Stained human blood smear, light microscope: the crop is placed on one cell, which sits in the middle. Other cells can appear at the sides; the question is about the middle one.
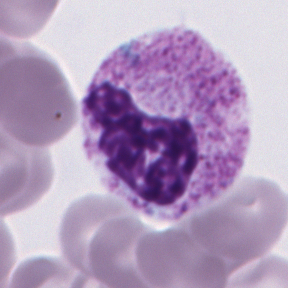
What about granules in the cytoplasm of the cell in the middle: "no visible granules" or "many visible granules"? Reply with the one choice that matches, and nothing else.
Many visible granules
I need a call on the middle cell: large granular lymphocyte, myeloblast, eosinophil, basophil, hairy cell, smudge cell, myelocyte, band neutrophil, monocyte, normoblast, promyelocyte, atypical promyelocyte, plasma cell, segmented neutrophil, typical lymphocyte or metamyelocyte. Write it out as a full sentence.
On this slide crop, the central cell is a segmented neutrophil.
